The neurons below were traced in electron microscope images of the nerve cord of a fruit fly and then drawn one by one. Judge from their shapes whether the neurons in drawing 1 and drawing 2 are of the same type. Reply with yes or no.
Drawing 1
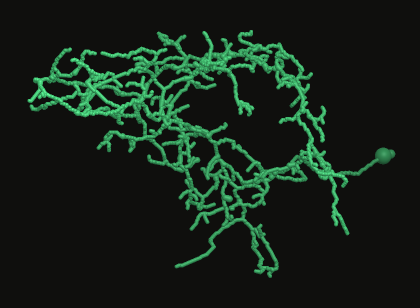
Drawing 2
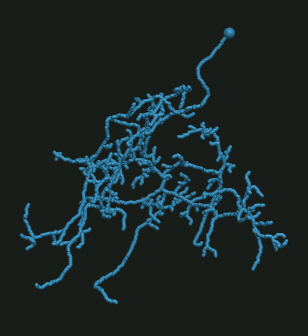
yes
